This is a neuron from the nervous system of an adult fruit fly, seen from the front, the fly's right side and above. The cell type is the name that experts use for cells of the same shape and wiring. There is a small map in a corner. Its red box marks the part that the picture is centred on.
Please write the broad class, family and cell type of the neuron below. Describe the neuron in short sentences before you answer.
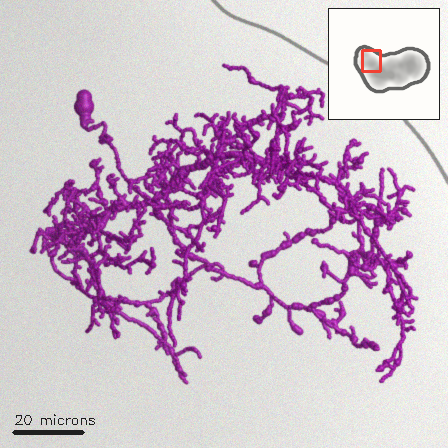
Its cell body lies at the upper left of the picture. By the scale bar it is about 110 microns wide in this view. The picture shows more than a hundred branch ends. This is a nerve-cord intrinsic neuron. The family is hemilineage 20A.22A. The cell type is IN20A.22A008.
